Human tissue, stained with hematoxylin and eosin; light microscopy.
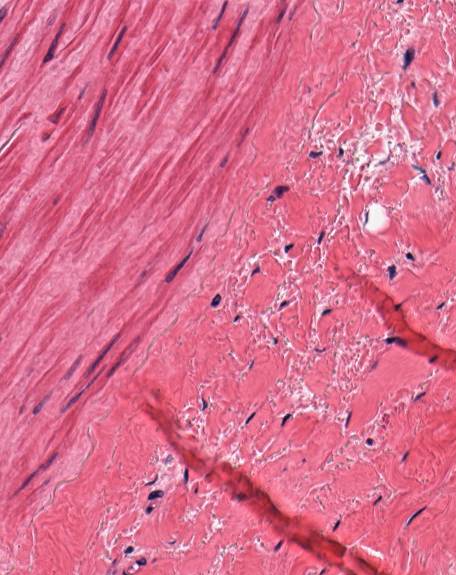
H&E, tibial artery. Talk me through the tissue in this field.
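Upper left: band of smooth muscle. Right and lower field: collagen-rich stroma. Muscle nuclei elongated, cigar-shaped, aligned along fibre length. Fibre cytoplasm pink, eosinophilic; no cross-striations visible. Among collagen bundles: sparse small dark nuclei, oval to spindle-shaped.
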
